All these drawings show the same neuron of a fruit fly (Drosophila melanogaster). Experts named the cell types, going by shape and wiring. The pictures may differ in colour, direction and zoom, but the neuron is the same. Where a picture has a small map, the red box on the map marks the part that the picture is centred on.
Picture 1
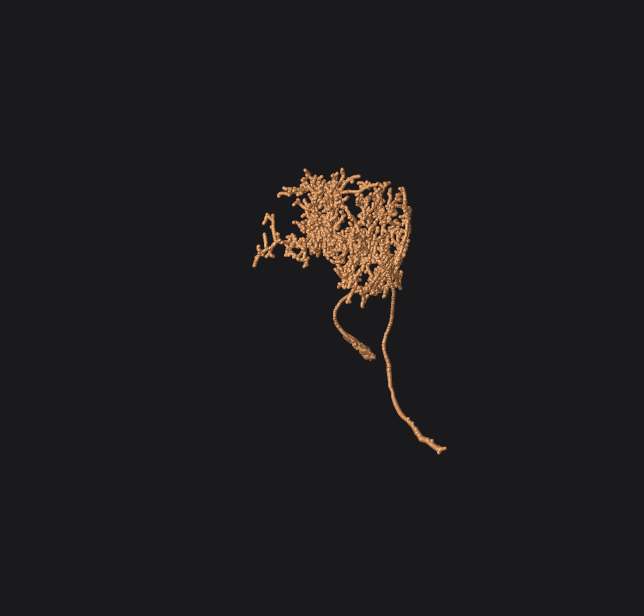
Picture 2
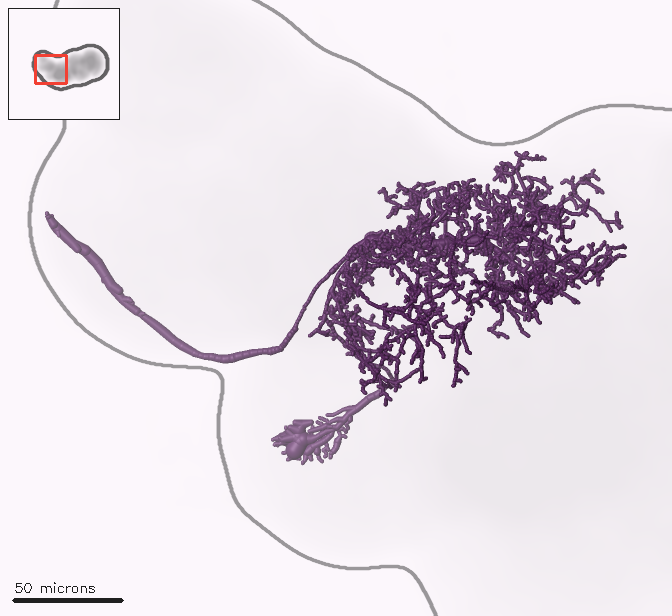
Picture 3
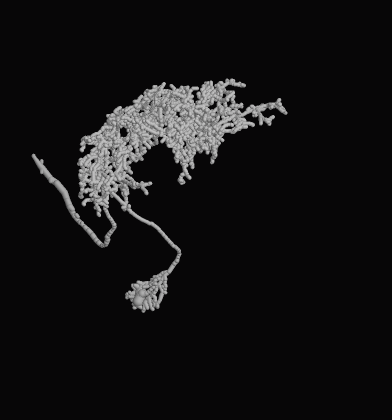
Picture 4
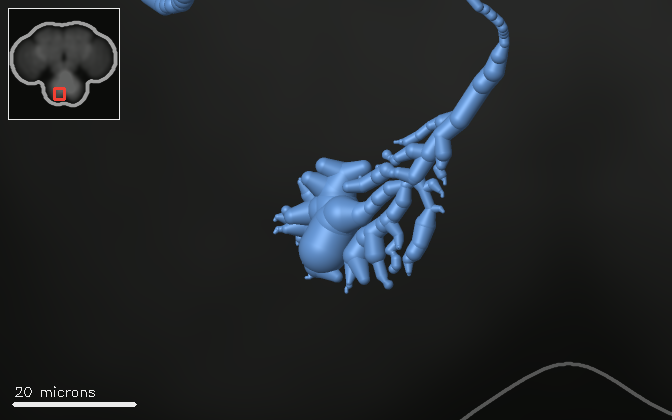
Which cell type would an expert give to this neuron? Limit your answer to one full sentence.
By its cell type, the neuron is ps1 MN.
